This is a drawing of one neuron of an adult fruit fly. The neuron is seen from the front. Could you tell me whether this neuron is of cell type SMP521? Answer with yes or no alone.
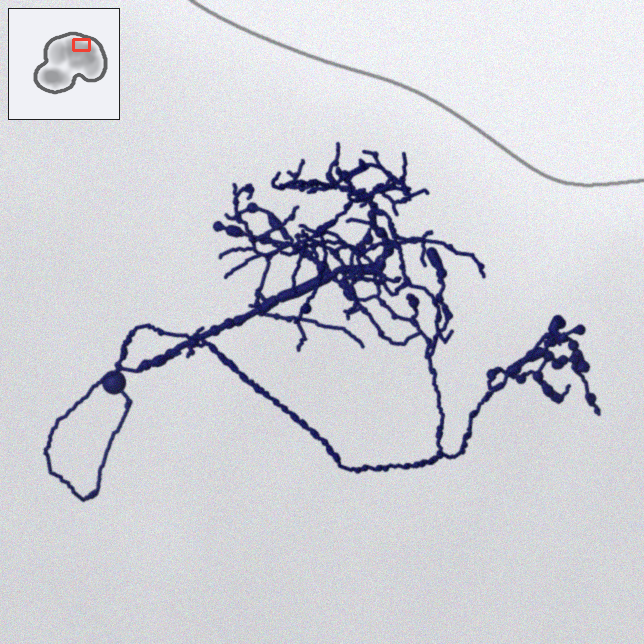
no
